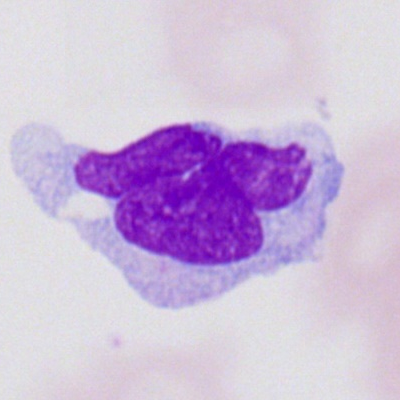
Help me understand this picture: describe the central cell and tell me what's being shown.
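Nucleus folded into about three overlapping lobes. Chromatin deep purple, finely mottled, not in coarse dark clumps. Cytoplasm pale grey-blue, fairly plentiful, extending well beyond the nucleus on the left and below. Cell: monocyte.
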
